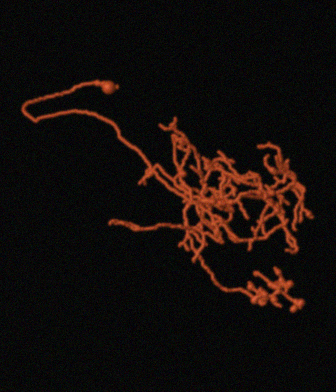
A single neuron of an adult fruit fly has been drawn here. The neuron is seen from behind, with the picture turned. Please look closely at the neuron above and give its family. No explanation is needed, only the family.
hemilineage SLPal3_and_SLPal4_dorsal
